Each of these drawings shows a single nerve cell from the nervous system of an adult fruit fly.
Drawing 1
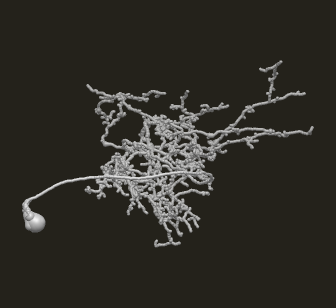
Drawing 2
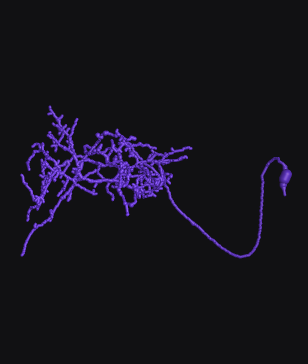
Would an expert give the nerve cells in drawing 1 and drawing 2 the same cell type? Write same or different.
same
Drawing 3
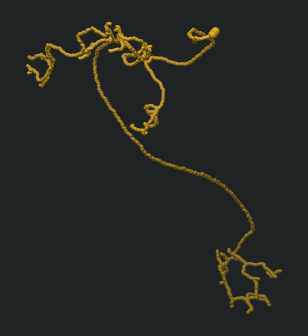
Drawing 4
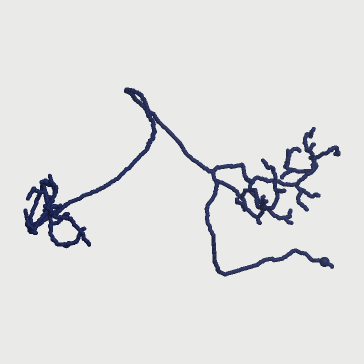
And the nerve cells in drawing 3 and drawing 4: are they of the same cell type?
same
